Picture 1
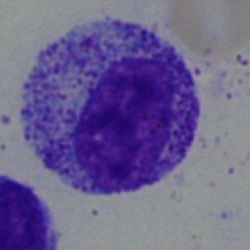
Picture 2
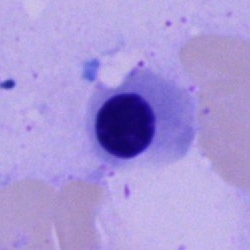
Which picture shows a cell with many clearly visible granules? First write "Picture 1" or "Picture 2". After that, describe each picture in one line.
Picture 1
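Picture 1: Numerous coarse purple-violet granules are scattered throughout the cytoplasm.
Picture 2: The cytoplasm shows no granules.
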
